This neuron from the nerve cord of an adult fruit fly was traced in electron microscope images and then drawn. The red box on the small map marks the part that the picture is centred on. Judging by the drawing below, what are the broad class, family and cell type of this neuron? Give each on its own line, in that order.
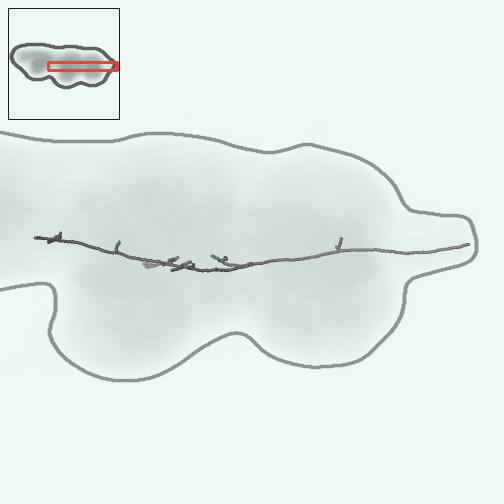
descending neuron
hemilineage MX3
DNg40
